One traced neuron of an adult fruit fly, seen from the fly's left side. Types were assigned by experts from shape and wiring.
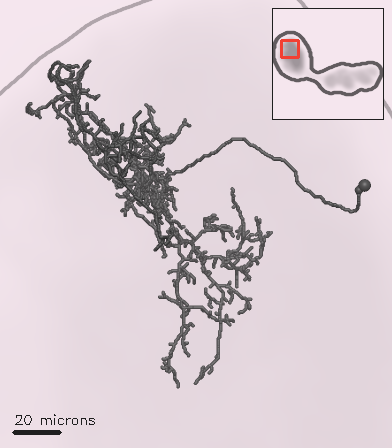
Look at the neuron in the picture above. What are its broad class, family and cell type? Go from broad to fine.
central-brain intrinsic neuron; hemilineage DM4_dorsal; pC1_3a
